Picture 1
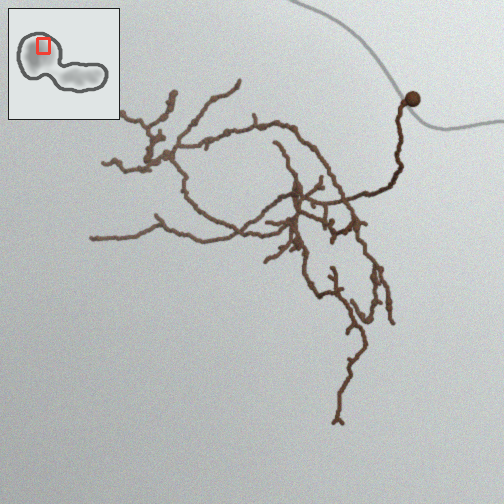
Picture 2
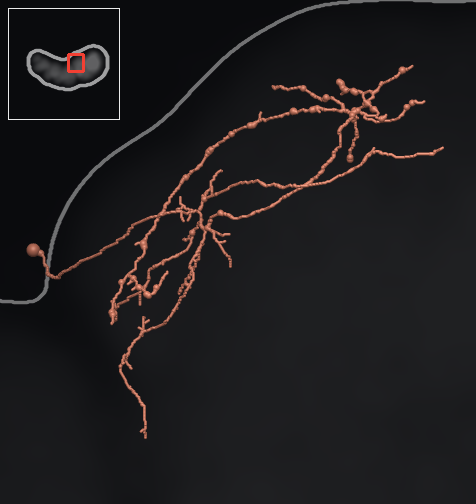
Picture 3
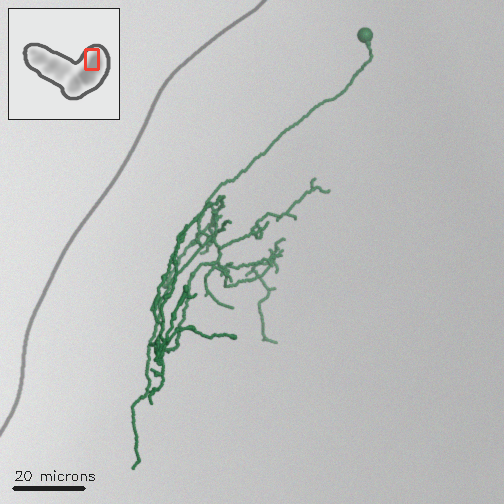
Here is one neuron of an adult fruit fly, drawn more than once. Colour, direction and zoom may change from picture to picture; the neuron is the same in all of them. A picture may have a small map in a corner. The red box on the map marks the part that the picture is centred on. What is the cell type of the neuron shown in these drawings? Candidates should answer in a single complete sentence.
As for cell type, this neuron is SLP322.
